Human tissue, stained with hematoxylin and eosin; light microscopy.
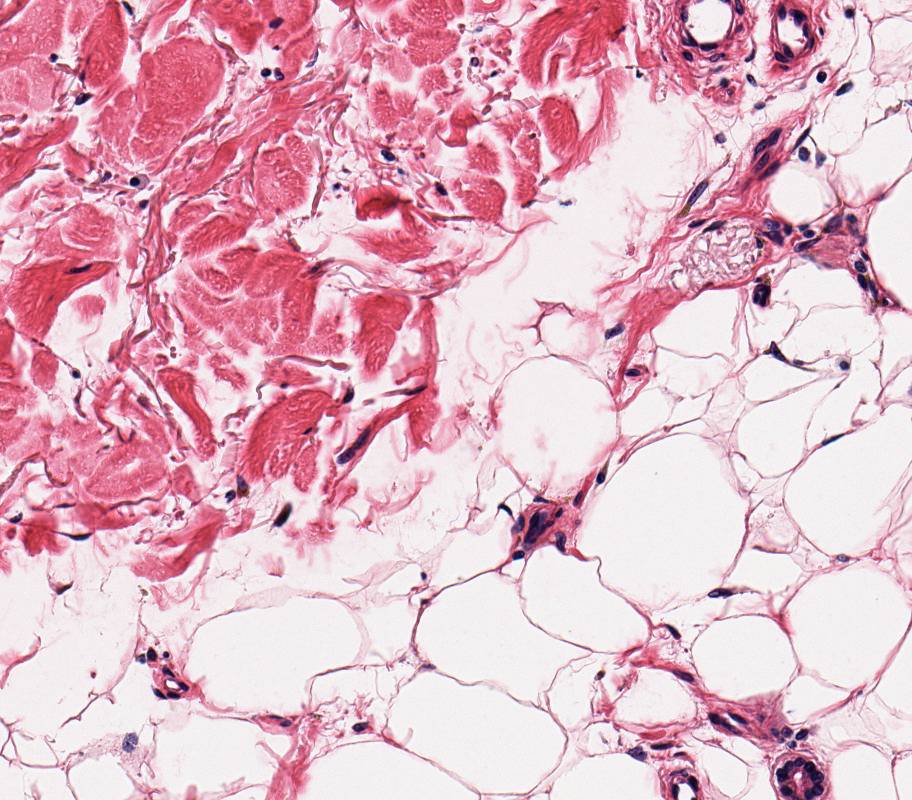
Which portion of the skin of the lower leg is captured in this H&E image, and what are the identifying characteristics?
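What the field shows is fat, made of large empty polygonal spaces separated by thin pink membranes.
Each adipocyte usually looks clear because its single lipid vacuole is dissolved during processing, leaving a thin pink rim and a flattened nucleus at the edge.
Accordingly, the few nuclei present are flattened and pressed against the thin cell borders.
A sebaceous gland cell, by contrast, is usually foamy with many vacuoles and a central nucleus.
Small round vessels with thick pink walls and dark nuclei lie in the upper right corner, and no epithelium is present.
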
